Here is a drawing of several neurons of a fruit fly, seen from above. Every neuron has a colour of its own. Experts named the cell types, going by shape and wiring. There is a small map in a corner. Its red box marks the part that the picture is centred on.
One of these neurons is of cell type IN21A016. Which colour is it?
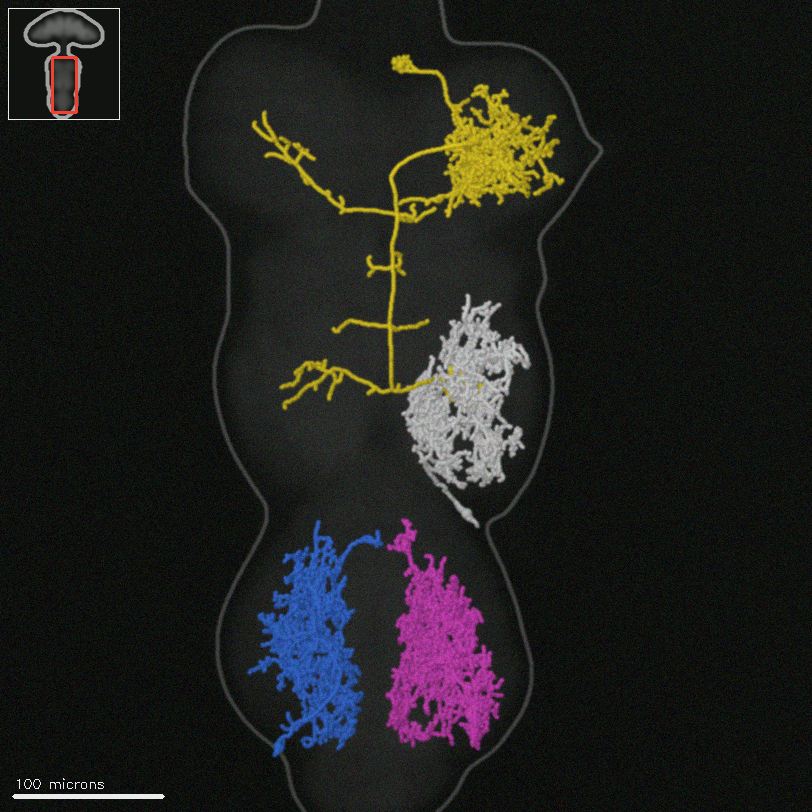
white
